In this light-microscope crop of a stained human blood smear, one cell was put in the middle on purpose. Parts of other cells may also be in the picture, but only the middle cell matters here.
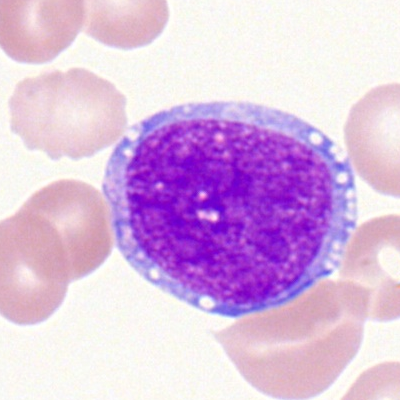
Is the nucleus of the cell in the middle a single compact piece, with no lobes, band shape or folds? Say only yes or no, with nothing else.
Yes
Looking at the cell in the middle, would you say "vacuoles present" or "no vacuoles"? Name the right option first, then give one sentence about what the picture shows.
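Vacuoles present. Small round clear vacuoles are scattered through the cytoplasm rim.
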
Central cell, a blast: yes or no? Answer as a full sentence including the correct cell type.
Yes, the cell that the crop is centered on is a blast.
